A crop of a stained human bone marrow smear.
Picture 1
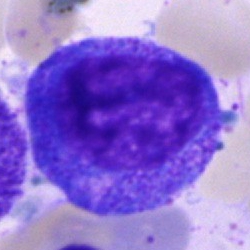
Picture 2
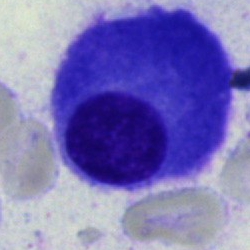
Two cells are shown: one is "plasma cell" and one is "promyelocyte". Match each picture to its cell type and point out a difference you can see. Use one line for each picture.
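In picture 1 we see a promyelocyte: Fine purple-red granules are scattered through the cytoplasm.
In picture 2 we see a plasma cell: No distinct granules are visible in the cytoplasm.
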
